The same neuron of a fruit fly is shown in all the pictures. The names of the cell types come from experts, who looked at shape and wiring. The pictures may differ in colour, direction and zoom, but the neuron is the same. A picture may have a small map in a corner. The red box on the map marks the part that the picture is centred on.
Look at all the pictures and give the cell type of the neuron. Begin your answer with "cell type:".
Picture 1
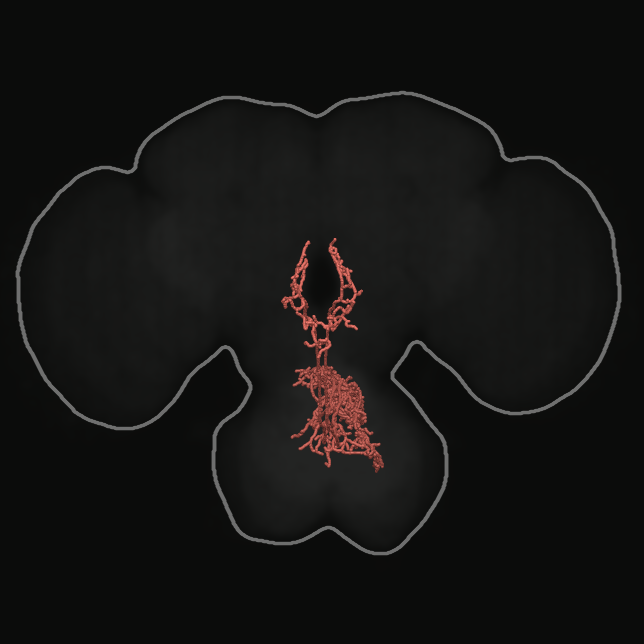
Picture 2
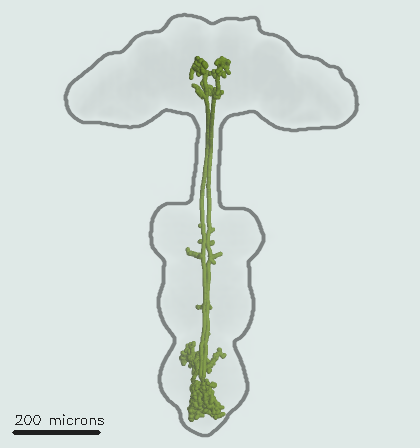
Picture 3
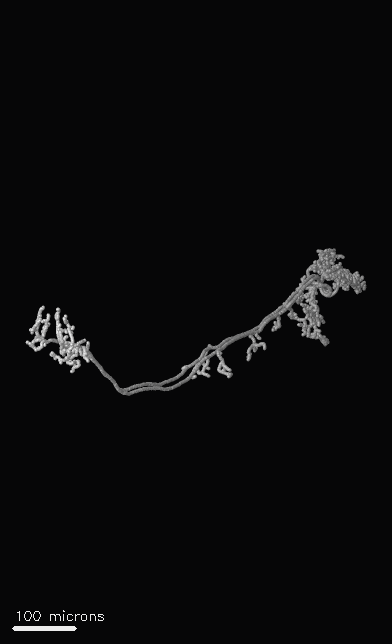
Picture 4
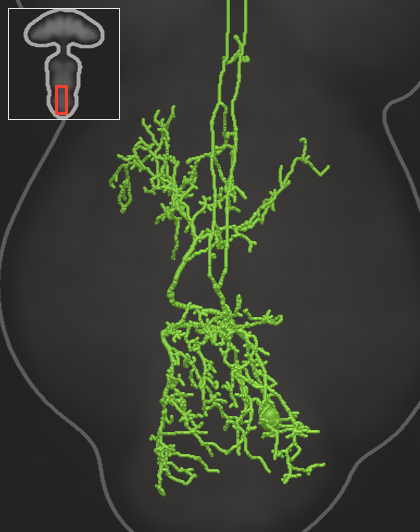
cell type: AN00A006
